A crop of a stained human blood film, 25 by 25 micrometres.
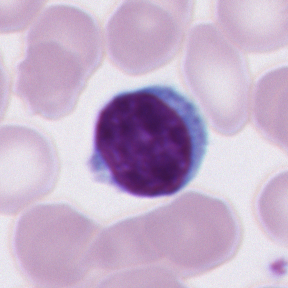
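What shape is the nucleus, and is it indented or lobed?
Round to slightly oval, neither indented nor lobed.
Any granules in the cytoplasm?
None.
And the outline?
Round and smooth, apart from a small pale blue bulge of cytoplasm at the lower left.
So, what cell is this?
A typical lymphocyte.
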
